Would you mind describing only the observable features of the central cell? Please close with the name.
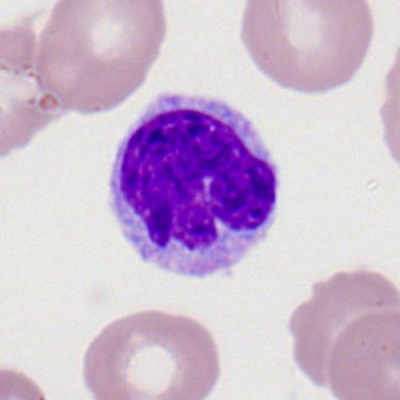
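The nucleus contains dark purple, clumped chromatin, with paler patches lying between the clumps. No nucleoli are visible in it. The cytoplasm is pale blue-grey and shows no coarse dark granules. The cell is a monocyte.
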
